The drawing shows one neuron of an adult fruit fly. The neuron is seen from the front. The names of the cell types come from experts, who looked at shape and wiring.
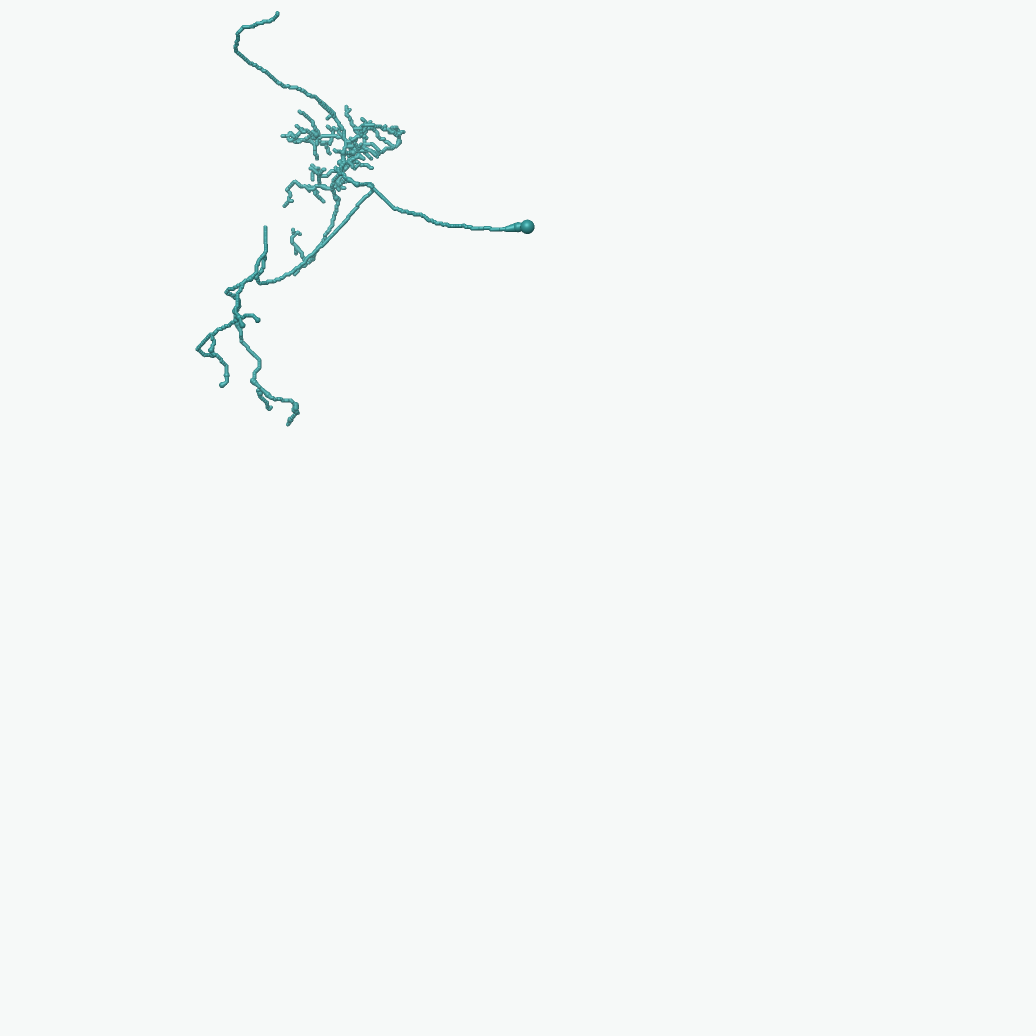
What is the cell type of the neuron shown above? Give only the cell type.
LHAV2b4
